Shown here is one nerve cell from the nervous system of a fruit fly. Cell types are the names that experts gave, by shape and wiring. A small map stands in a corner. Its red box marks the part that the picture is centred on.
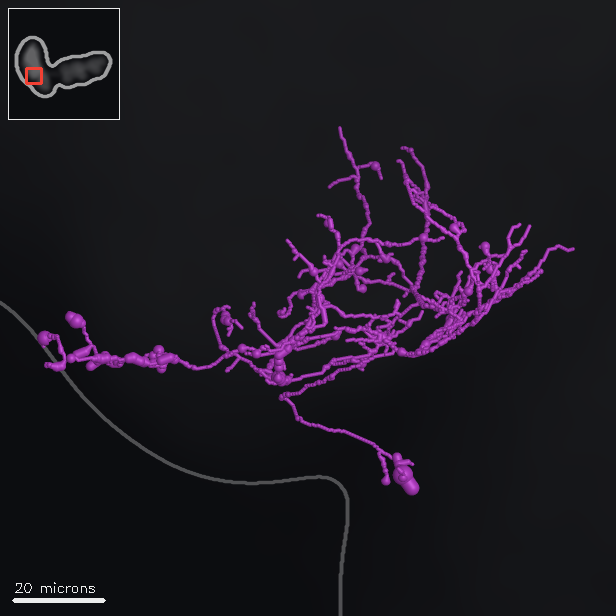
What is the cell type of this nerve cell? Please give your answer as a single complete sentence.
The cell type name CB1065 applies to this nerve cell.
